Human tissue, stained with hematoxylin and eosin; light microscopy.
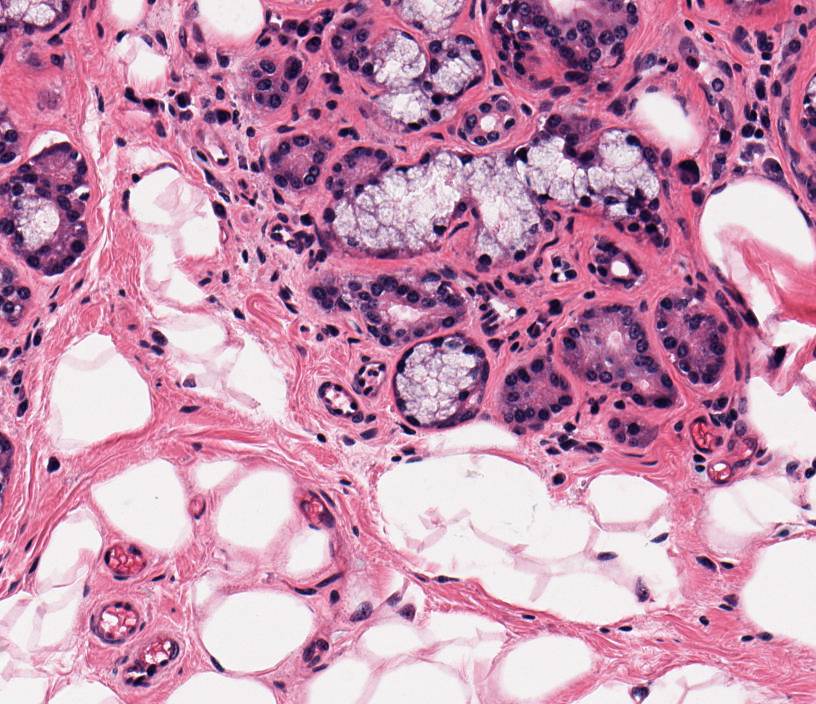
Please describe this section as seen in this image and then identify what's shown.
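Glandular acini crowd upper half; fat fills most of lower half. Acini with pale, foamy, bubbly cytoplasm clustered in upper centre. Other acini, e.g. right of centre and upper left: purple granular cytoplasm, round basal nuclei. Pink collagen bands separate acinar groups and run between fat cells. Name: minor salivary gland.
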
